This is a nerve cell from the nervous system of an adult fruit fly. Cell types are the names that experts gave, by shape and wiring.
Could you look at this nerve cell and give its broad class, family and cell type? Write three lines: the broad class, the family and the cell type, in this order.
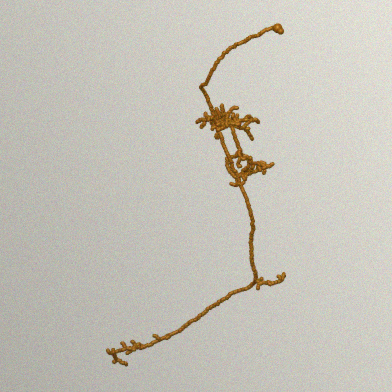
optic-lobe intrinsic neuron
TmY
TmY10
